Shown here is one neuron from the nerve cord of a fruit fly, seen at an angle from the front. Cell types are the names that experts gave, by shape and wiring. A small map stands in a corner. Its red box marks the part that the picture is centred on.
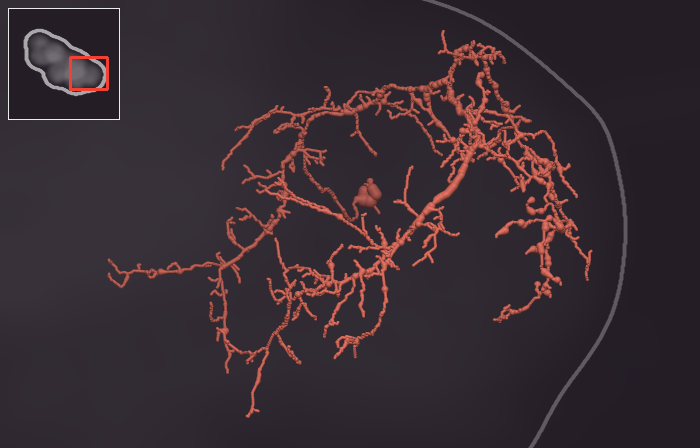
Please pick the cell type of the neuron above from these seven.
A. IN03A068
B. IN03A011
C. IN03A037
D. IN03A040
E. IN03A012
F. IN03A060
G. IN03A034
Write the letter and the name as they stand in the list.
G. IN03A034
